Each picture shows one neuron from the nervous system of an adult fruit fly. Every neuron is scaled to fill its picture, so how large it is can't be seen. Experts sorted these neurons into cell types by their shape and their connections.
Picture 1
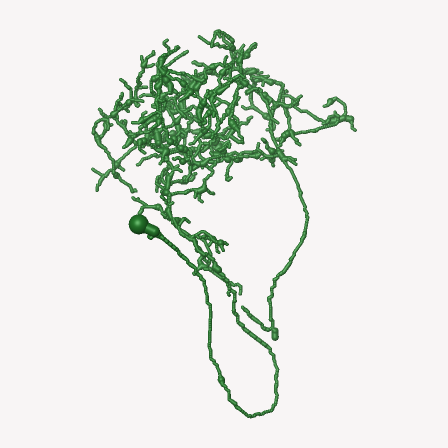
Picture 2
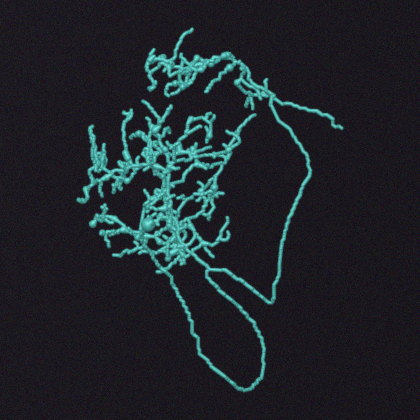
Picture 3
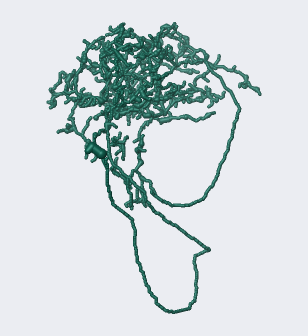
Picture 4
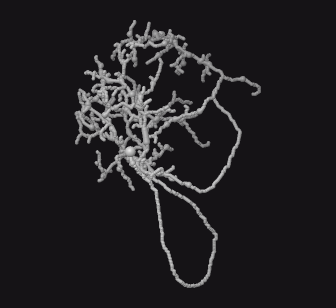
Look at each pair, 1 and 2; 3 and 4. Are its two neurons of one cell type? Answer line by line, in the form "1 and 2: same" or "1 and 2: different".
1 and 2: different
3 and 4: different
